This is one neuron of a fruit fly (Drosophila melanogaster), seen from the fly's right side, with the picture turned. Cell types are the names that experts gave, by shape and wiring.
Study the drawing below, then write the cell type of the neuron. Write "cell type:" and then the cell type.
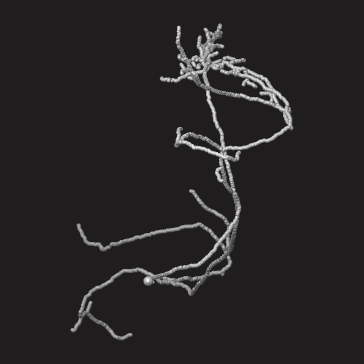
cell type: PVLP046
